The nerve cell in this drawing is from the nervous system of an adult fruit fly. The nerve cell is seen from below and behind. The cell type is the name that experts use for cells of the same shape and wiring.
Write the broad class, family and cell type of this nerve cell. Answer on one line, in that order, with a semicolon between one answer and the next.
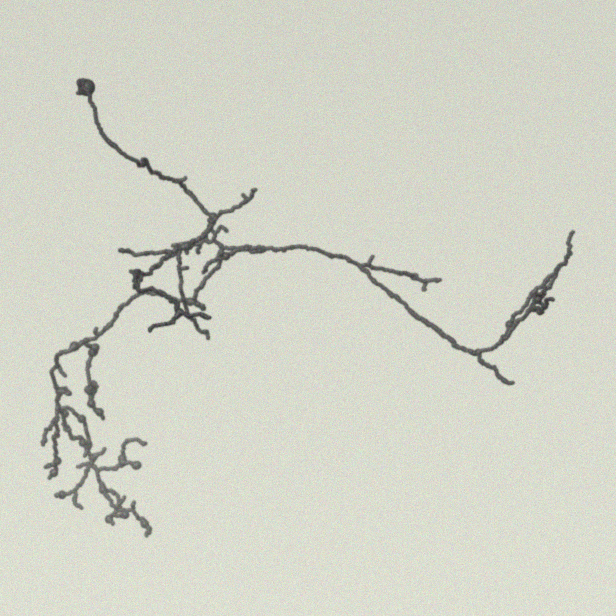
central-brain intrinsic neuron; hemilineage DM6_dorso_lateral; SMP381_a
